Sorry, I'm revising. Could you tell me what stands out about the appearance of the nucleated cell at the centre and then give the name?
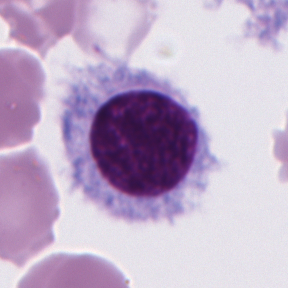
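Around the whole circumference the border is ragged, with fine hair-like projections. Cytoplasm rims the nucleus all round, keeping it off the cell edge. No distinct nucleoli that I can see. Finely mottled cytoplasm with bluish specks, but no reddish-purple granules. It's a hairy cell.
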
